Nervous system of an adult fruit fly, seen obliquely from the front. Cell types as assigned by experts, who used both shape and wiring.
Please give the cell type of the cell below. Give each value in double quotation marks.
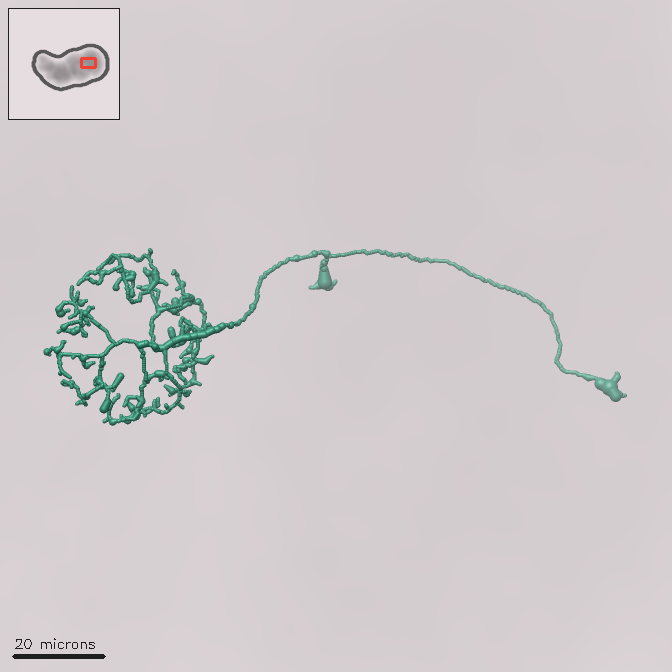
"ER3d_c"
